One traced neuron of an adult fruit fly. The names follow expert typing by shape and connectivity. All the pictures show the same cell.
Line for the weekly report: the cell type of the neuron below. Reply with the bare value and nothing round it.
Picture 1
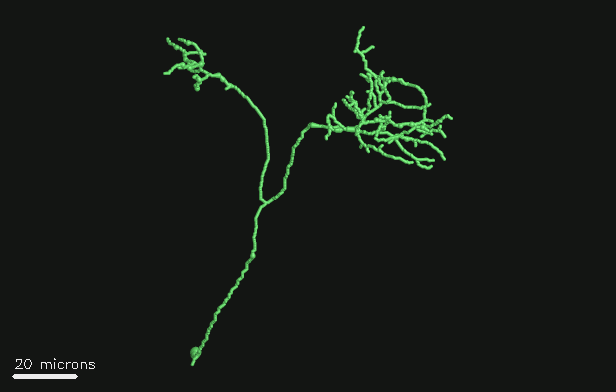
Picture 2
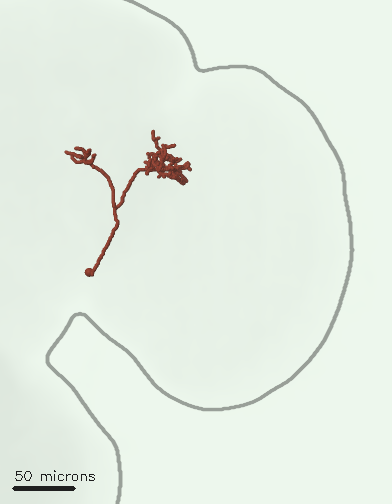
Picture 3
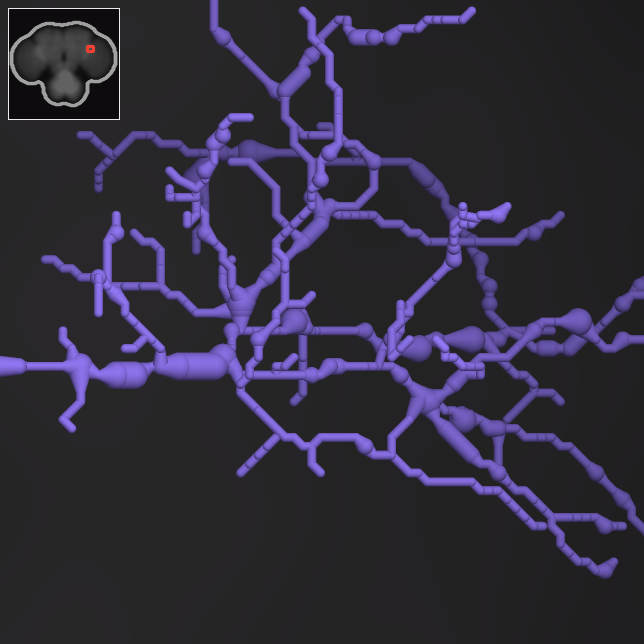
LC13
